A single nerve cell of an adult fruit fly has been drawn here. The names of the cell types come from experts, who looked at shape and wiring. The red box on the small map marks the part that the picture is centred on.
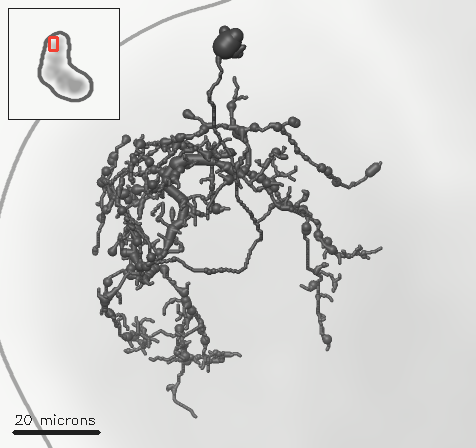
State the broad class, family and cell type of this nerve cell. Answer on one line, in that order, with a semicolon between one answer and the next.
nerve-cord intrinsic neuron; hemilineage 01B; IN01B023_a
